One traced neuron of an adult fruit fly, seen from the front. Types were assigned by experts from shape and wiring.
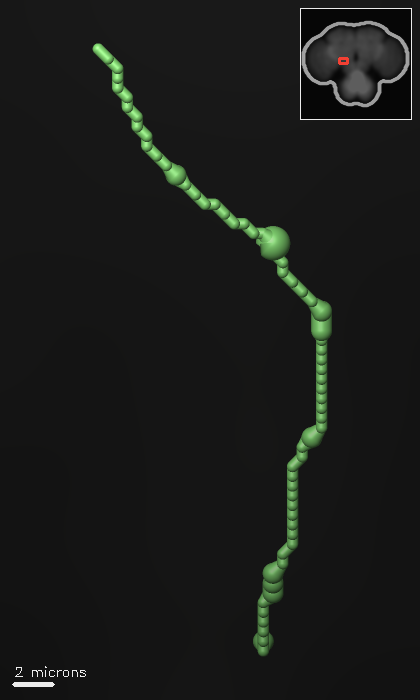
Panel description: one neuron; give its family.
class mechanosensory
